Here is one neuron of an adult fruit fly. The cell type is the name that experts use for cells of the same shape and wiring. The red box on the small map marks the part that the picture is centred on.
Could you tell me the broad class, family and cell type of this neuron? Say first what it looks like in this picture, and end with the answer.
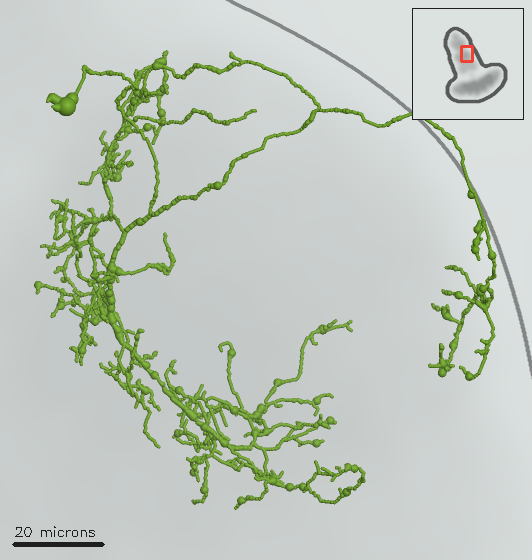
The cell body is at the upper left of the picture. From left to right in the picture it spans about 100 microns. This is a nerve-cord intrinsic neuron. Its family is hemilineage 03A. The cell type is IN03A076.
